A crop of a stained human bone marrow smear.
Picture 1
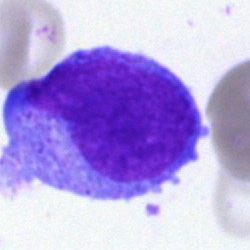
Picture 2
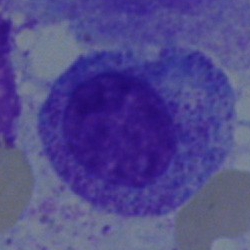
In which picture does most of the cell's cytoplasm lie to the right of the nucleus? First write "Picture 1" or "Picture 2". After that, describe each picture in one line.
Picture 2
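Picture 1: The nucleus lies toward the upper right, leaving a crescent of cytoplasm at the lower left.
Picture 2: The nucleus sits off-centre toward the left of the cell.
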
